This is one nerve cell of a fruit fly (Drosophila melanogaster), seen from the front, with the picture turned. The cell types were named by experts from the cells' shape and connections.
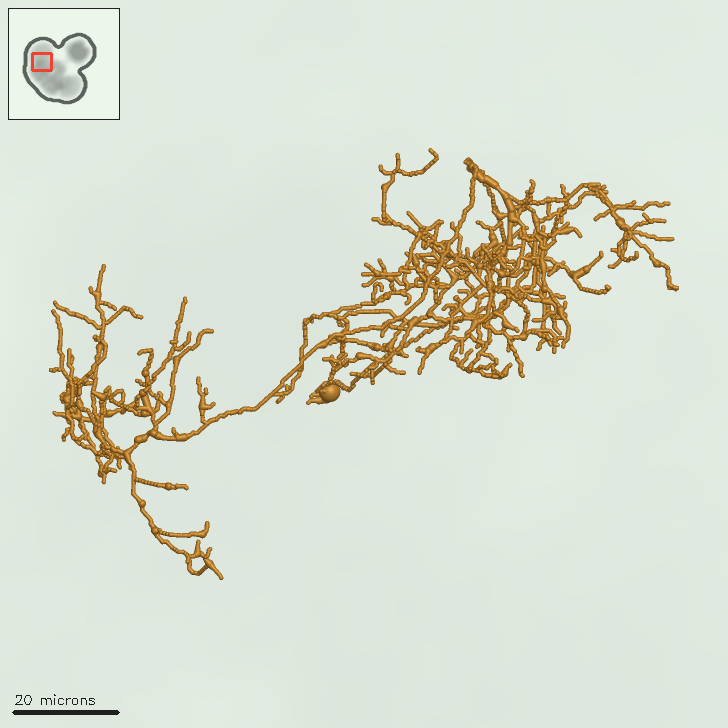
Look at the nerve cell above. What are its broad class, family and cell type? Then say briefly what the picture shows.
This is a central-brain intrinsic neuron. The family is hemilineage VLPp1. Its cell type is AVLP555. The cell body can be seen in the middle of the picture. From left to right in the picture it spans about 120 microns. More than a hundred branch ends can be seen.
